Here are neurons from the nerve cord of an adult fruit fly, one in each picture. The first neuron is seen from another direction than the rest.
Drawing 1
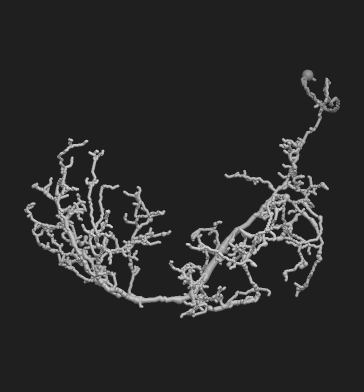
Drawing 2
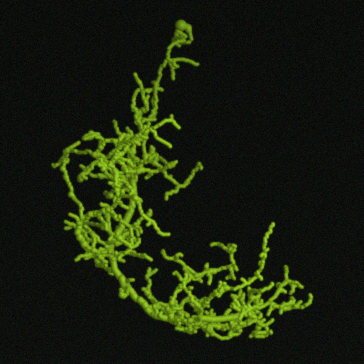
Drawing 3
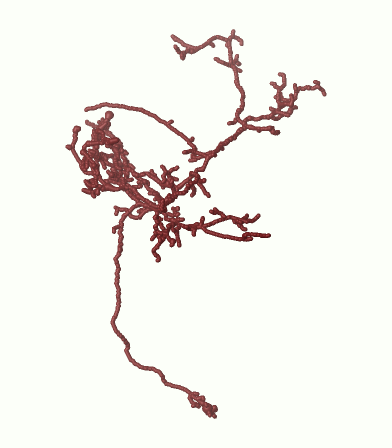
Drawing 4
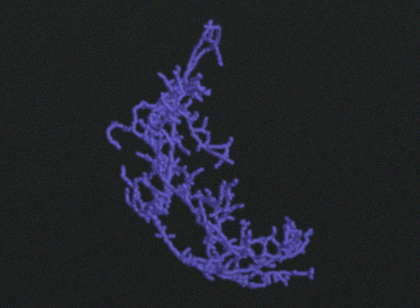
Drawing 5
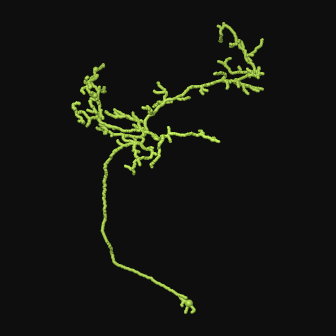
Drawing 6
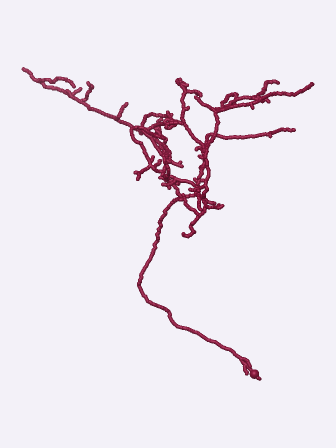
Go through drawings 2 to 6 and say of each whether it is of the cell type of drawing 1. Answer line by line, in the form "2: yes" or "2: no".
2: yes
3: no
4: yes
5: no
6: no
